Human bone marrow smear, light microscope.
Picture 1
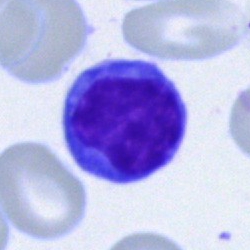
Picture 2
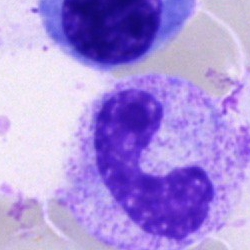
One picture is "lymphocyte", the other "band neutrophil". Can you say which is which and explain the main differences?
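Of the two pictures, the first contains the lymphocyte and the second the band neutrophil. The lymphocyte has a round, smooth outline, and its deep blue cytoplasm forms only a thin rim around the nucleus, widest at the lower left.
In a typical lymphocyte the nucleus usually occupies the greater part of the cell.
The band neutrophil, by contrast, has plentiful, pale lilac cytoplasm. Its nucleus is curved into a C shape whose hollow opens to the right.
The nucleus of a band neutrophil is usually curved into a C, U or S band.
Its chromatin is dark purple and condensed, and no nucleoli can be seen.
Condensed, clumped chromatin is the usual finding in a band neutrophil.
Neither cell has vacuoles in its cytoplasm, and no granules are seen in the lymphocyte. Just above the band neutrophil lies a cell with blue cytoplasm and a dark nucleus.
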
